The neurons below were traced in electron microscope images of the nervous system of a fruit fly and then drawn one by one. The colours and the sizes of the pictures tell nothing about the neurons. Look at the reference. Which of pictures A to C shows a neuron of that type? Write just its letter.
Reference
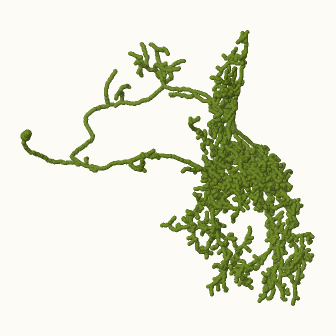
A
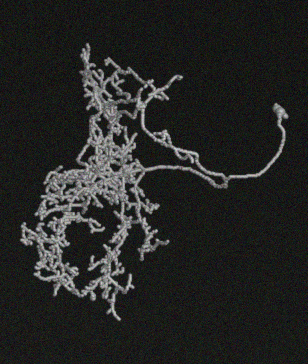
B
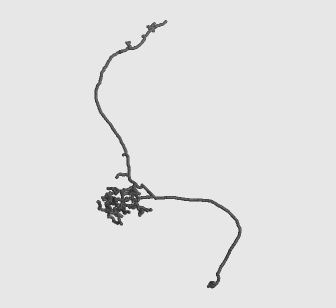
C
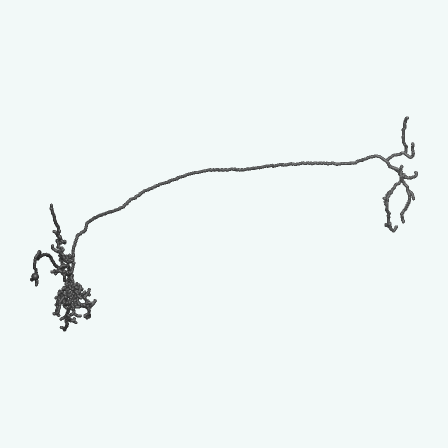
A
